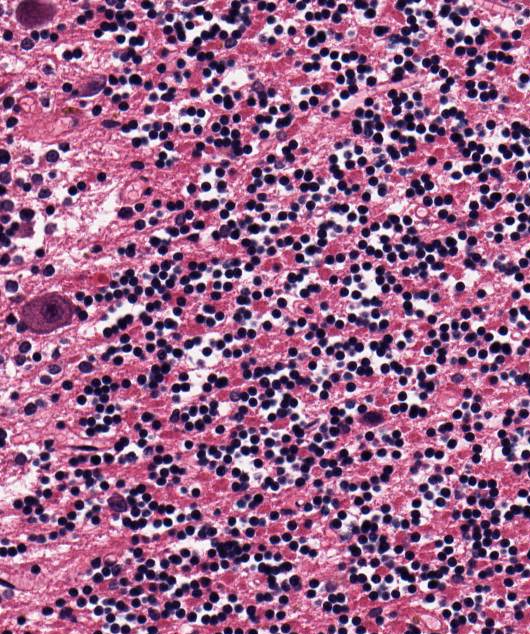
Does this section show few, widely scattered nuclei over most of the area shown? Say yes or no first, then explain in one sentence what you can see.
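No. Small clear empty gaps are scattered among the packed nuclei across the field.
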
